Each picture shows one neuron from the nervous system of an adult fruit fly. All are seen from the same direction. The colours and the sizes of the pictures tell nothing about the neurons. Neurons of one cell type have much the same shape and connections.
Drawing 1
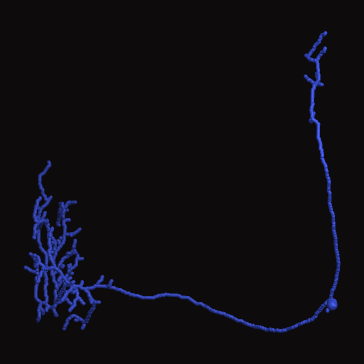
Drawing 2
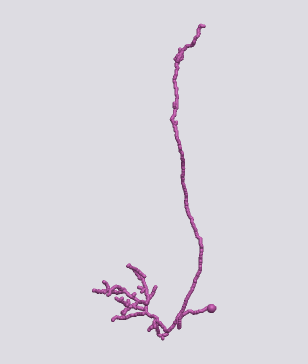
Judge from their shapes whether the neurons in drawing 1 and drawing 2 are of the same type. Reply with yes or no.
no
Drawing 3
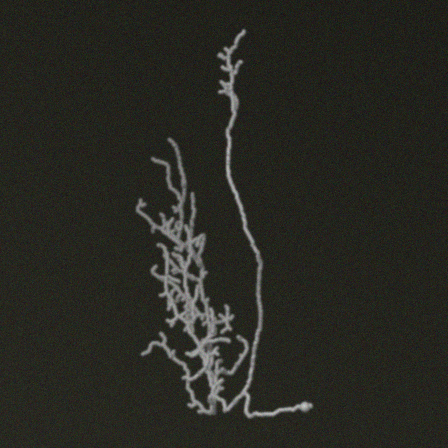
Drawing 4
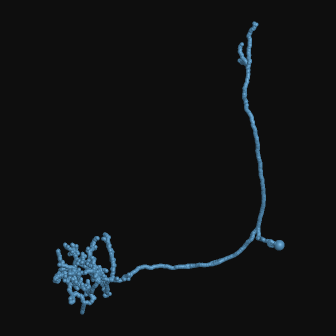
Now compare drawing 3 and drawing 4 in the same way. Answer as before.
yes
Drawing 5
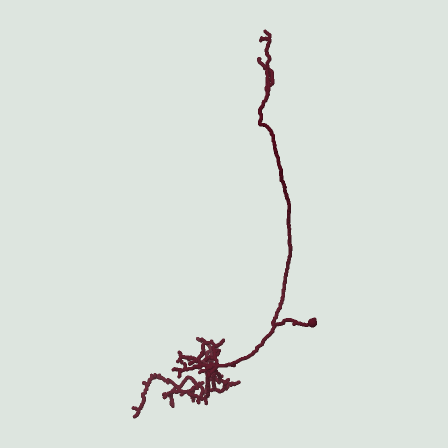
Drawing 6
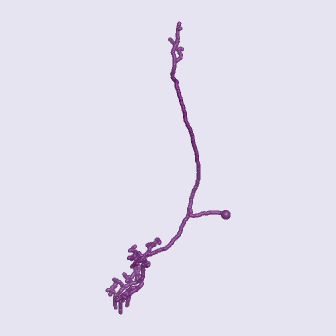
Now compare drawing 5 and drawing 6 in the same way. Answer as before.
yes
